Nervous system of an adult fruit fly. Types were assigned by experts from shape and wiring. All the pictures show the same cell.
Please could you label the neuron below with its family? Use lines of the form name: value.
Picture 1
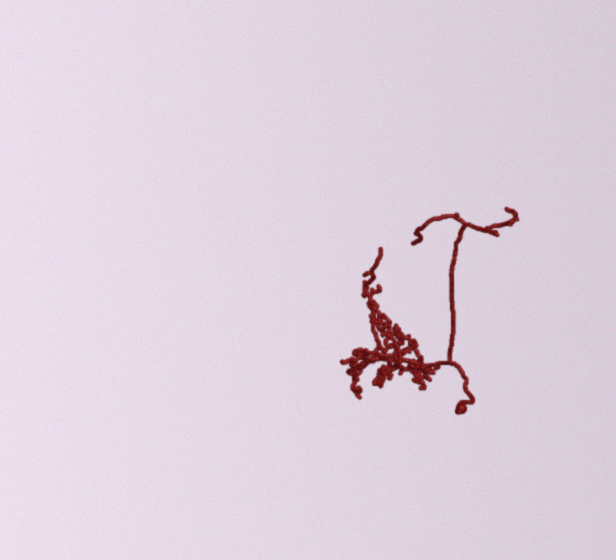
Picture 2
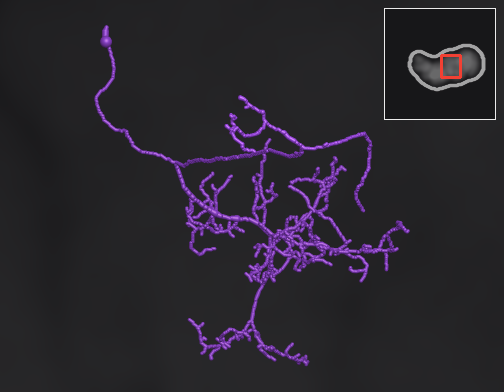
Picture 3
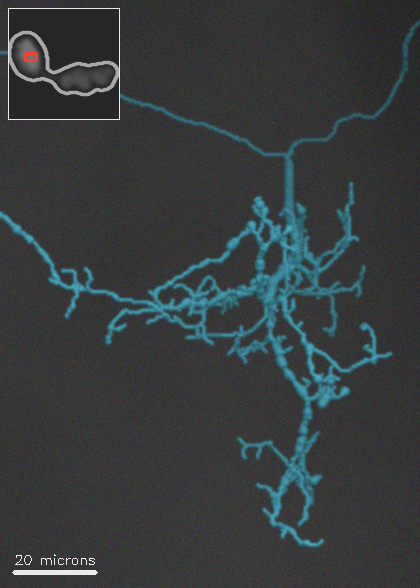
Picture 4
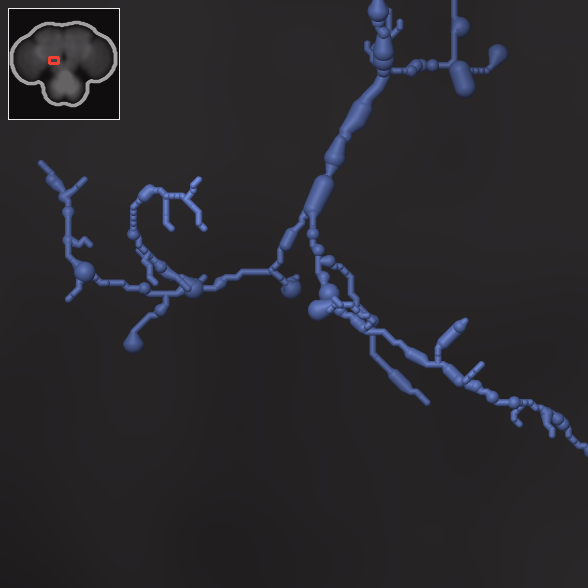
family: hemilineage DL1_ventral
